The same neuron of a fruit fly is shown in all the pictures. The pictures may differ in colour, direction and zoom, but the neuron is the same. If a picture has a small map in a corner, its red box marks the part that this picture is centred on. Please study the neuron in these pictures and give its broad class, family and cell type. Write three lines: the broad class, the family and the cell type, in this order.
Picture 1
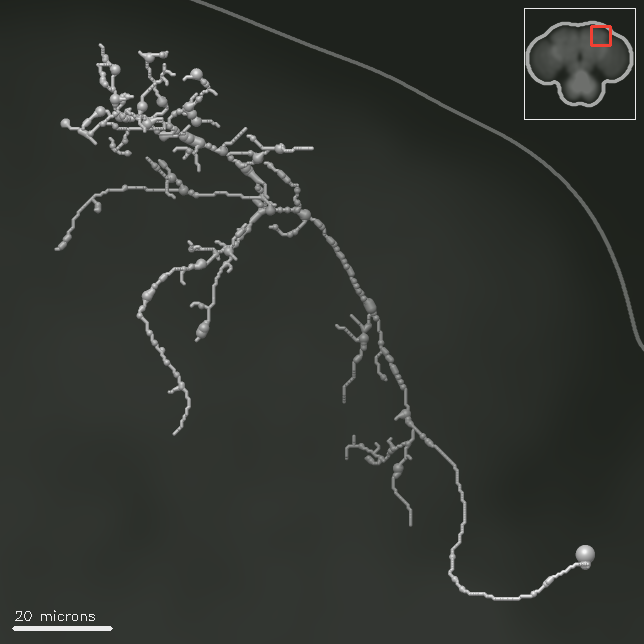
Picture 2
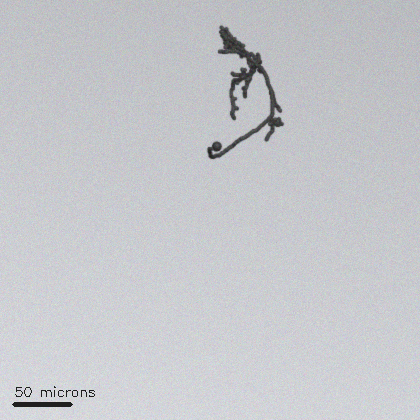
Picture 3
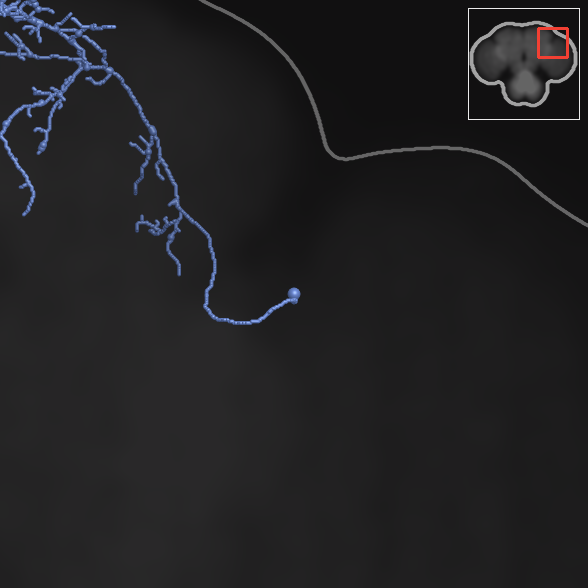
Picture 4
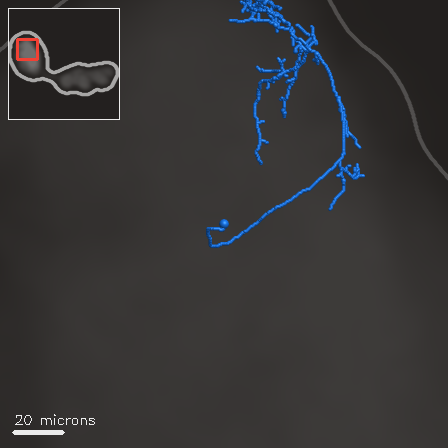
central-brain intrinsic neuron
hemilineage SLPpl3
SLP344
